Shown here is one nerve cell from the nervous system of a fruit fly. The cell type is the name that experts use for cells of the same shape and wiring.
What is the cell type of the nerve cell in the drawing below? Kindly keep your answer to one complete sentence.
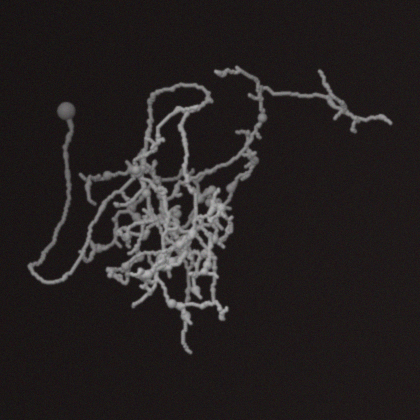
The cell type name CB2733 applies to this nerve cell.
